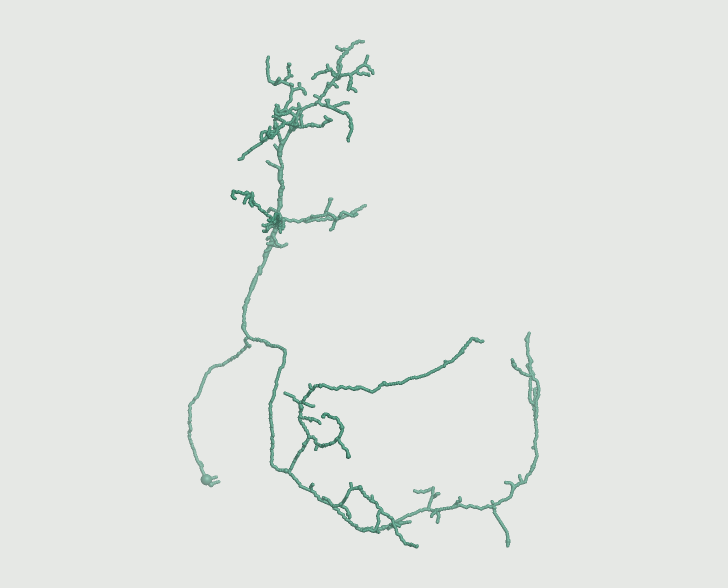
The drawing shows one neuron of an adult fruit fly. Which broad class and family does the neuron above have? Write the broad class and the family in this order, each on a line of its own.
central-brain intrinsic neuron
hemilineage SMPpd1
